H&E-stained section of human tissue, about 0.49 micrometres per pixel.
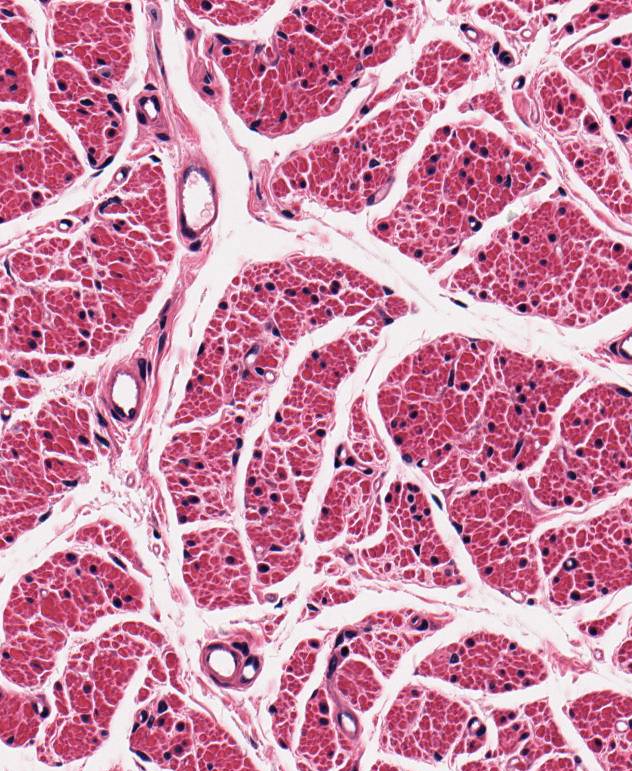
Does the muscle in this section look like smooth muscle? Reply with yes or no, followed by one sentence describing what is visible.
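Yes. The smooth muscle cells in the bundles are cut mostly in cross section, appearing as small polygonal profiles.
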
